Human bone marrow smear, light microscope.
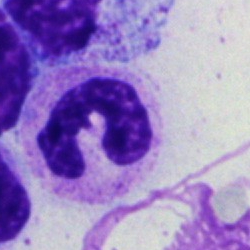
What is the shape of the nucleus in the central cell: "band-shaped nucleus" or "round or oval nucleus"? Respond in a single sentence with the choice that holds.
Shaped like a horseshoe, C, U or S, its nucleus lacks separate lobes.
